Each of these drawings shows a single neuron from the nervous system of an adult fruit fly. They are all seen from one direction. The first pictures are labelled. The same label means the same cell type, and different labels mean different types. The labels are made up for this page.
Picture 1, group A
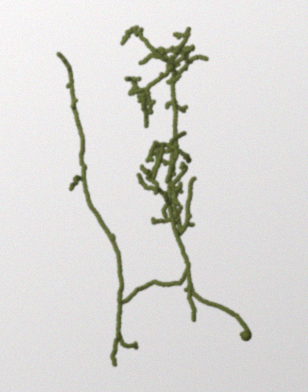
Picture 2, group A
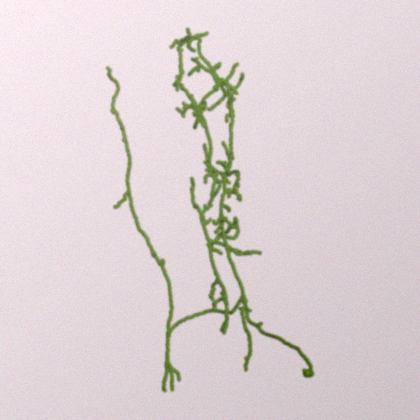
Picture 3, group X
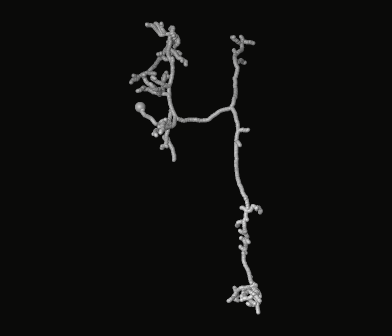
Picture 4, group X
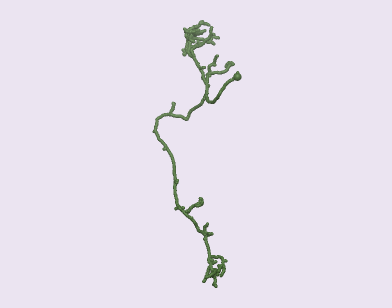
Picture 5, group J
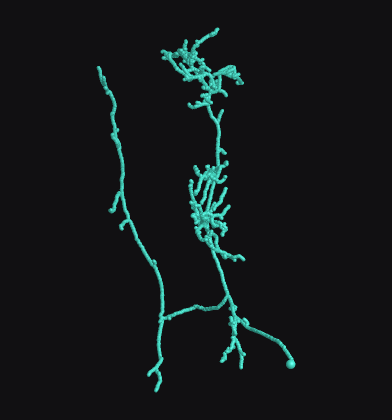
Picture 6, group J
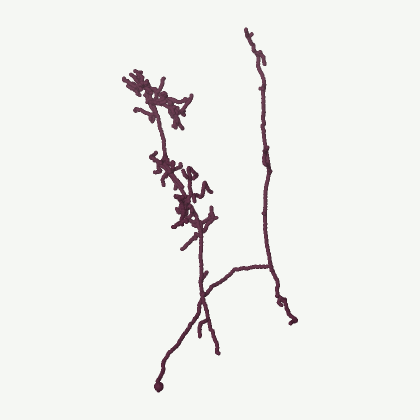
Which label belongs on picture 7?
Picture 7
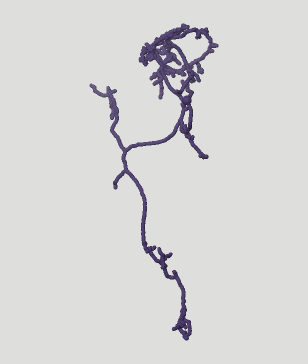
group X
